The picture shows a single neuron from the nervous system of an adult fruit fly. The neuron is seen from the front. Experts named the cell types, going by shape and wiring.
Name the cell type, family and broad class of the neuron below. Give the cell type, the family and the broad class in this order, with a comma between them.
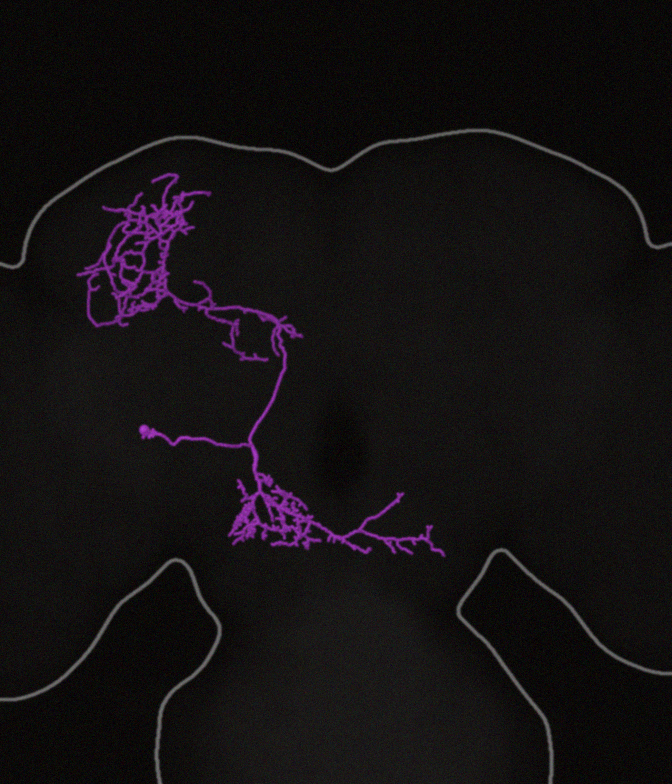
SLP236, hemilineage ALl1_ventral, central-brain intrinsic neuron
